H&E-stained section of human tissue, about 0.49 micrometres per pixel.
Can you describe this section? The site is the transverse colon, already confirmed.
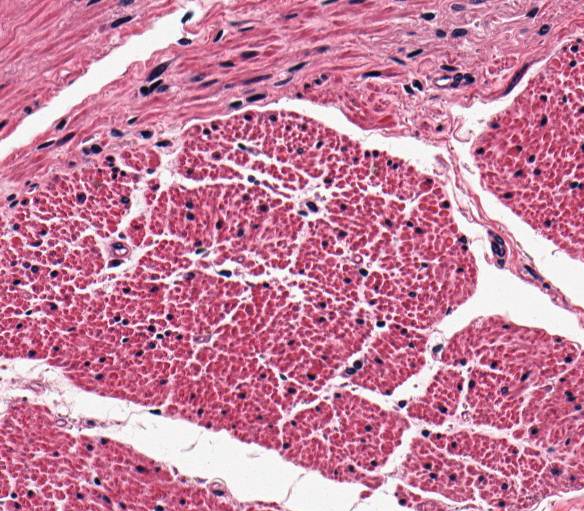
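Within the bundles, nuclei are small, round and dark, each centrally placed in its cell. Along the top of the field runs a lengthwise band of fibres, with elongated, wavy dark nuclei lying along them. Wide white clefts separate the bundles from one another and from this fibrous band. No epithelium, glands or fat cells are present.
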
